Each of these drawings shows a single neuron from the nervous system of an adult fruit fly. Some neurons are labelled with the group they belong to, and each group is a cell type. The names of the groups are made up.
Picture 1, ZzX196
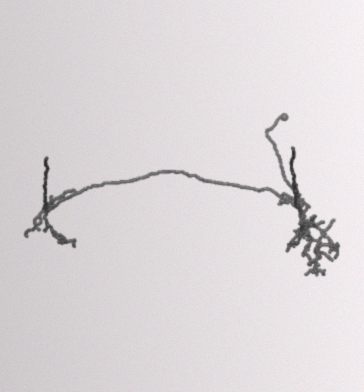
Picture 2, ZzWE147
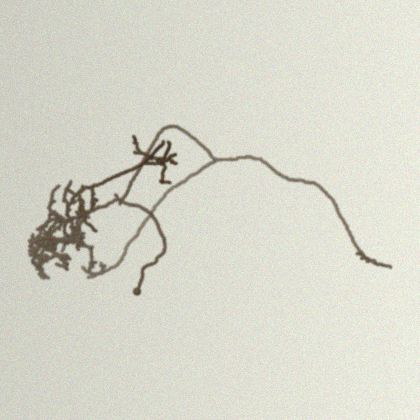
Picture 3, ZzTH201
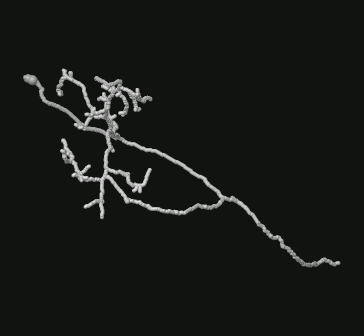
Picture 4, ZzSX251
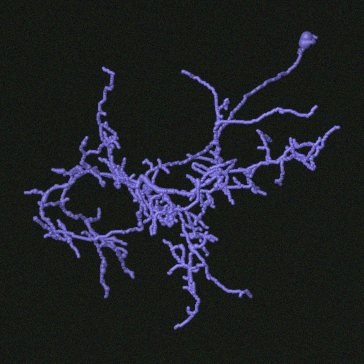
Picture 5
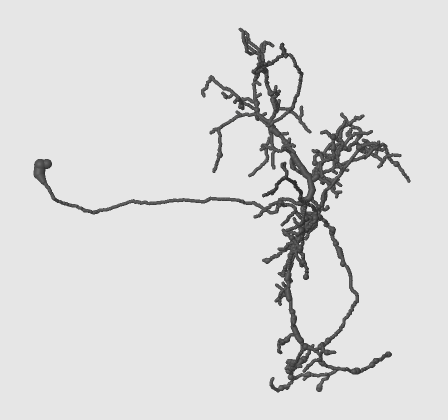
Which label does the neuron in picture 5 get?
ZzSX251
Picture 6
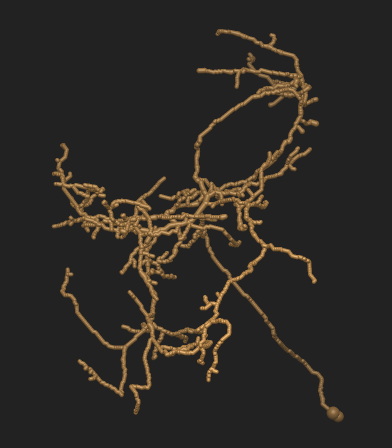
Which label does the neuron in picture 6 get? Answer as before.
ZzSX251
